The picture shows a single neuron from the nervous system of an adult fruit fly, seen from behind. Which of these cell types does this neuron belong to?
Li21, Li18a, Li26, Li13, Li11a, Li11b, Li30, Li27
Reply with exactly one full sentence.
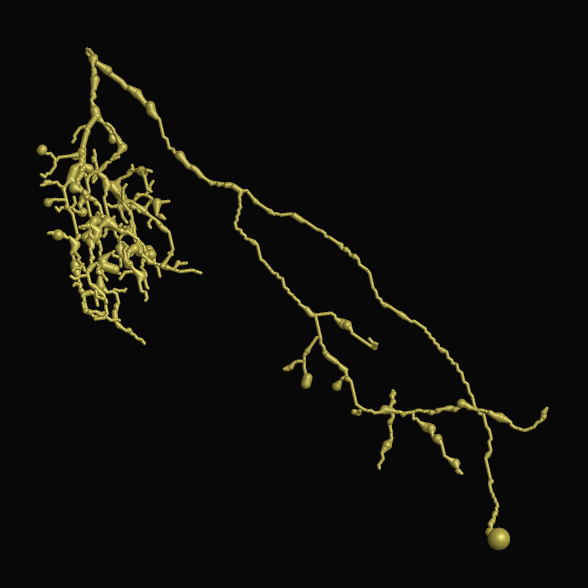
This neuron is a member of the Li21 cell type.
